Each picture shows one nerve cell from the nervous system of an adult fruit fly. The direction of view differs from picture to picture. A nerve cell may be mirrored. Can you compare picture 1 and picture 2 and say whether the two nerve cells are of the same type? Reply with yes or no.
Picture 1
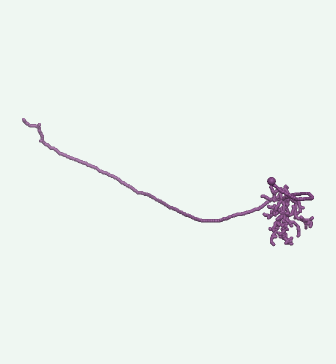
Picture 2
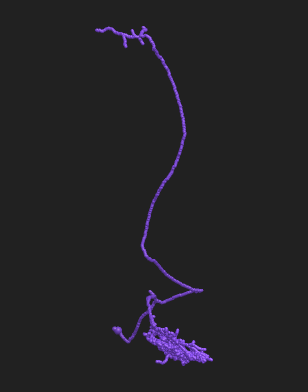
yes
